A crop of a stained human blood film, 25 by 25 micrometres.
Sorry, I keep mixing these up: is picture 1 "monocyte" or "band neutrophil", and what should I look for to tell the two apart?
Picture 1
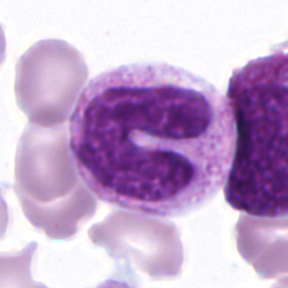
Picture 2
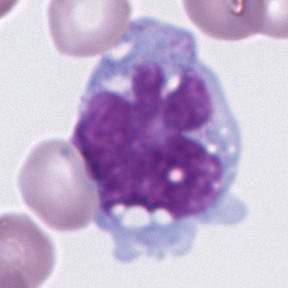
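Of the two, picture 1 presents a band neutrophil and picture 2 a monocyte. The band neutrophil nucleus is one continuous curved band, not split into separate lobes, whereas the monocyte nucleus is folded into several broad lobes.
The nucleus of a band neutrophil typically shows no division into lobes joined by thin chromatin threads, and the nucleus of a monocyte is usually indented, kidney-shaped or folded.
Chromatin in the band neutrophil is coarse and clumped.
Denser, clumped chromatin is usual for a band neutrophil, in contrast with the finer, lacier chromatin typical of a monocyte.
Cytoplasm in the band neutrophil is pale pinkish-lilac, with fine pink-violet granules scattered through it and no vacuoles; in the monocyte it is pale grey-blue, holds no coarse granules, and has a row of three clear vacuoles along the lower edge of the nucleus.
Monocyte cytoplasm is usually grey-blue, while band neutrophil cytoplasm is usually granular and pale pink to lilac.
The outline is round and smooth in the band neutrophil but irregular in the monocyte, where pale blue blebs of cytoplasm bulge from the lower side of the cell.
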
